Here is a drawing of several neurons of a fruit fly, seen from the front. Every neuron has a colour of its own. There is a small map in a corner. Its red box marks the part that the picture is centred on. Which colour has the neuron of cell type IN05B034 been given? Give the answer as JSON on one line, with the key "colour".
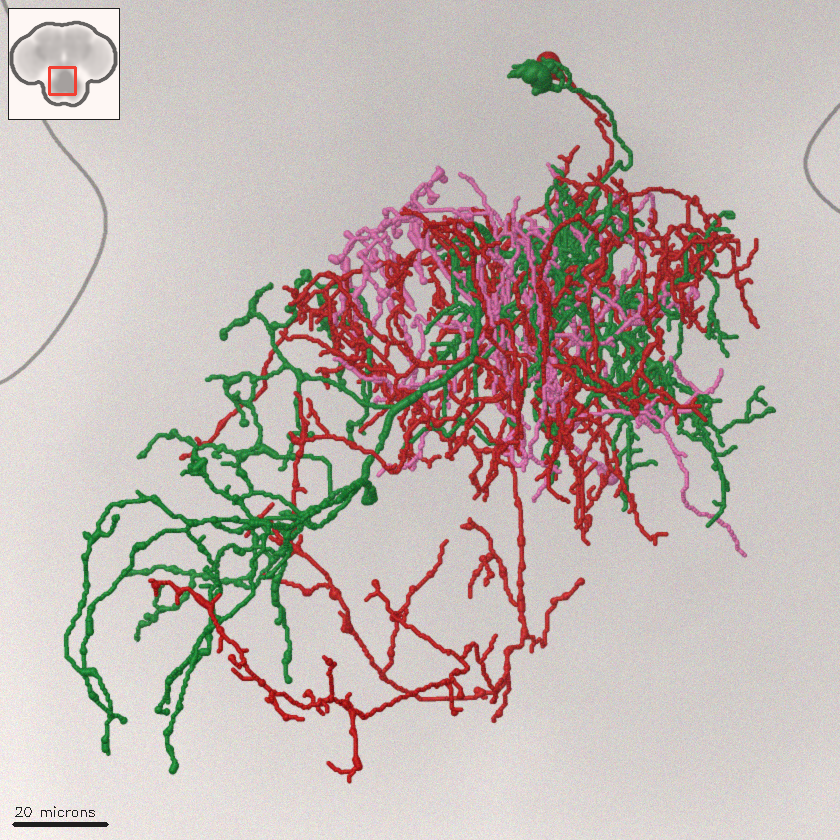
{"colour": "red"}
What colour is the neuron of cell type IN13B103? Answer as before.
{"colour": "pink"}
